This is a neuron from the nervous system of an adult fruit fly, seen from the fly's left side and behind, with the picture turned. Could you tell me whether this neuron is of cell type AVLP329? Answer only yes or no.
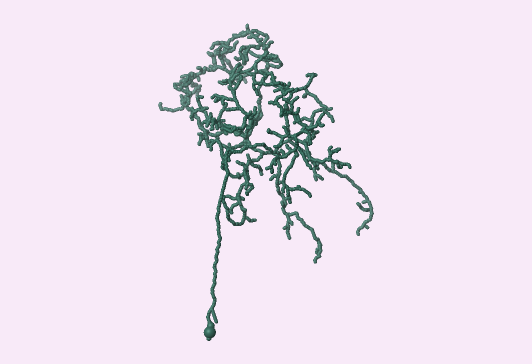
no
